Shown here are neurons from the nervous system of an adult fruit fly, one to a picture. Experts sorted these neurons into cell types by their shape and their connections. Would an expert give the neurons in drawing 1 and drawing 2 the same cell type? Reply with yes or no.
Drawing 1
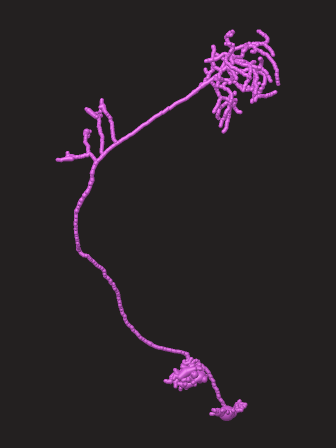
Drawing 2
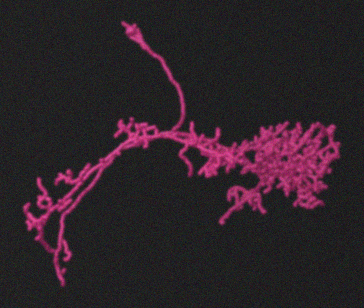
no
